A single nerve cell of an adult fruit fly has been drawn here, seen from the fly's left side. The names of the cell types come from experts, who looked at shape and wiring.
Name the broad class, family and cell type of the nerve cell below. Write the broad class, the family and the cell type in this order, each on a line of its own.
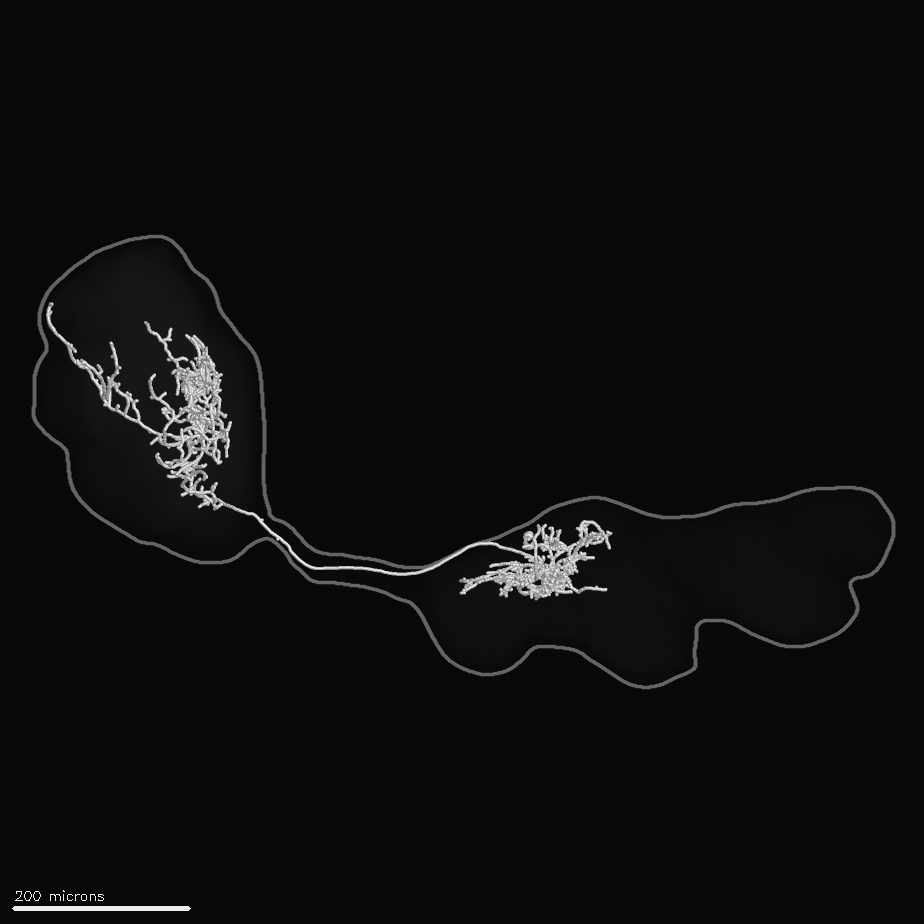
ascending neuron
hemilineage 19B
AN19B017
